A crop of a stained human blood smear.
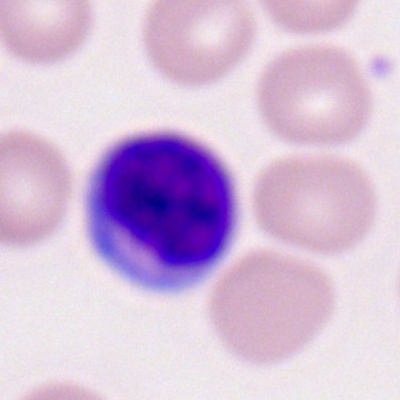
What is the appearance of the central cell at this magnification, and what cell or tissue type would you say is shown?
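First, the outline is round and smooth. Next, the cytoplasm is scant, a thin rim that widens into a crescent at the lower left. Within that lower left part, a paler, almost clear zone lies in the cytoplasm beside the nucleus. Last, no granules are seen in the cytoplasm. The central cell is a lymphocyte.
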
